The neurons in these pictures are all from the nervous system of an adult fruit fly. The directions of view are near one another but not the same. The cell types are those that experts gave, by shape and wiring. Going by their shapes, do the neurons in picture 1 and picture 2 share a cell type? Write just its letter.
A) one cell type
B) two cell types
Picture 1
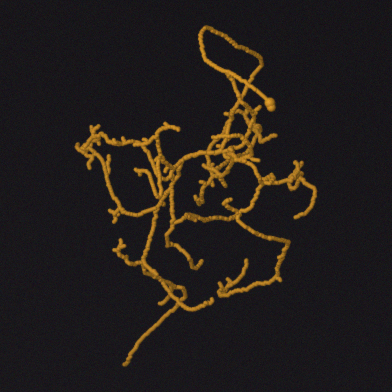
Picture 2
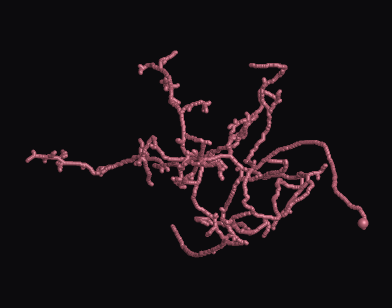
A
